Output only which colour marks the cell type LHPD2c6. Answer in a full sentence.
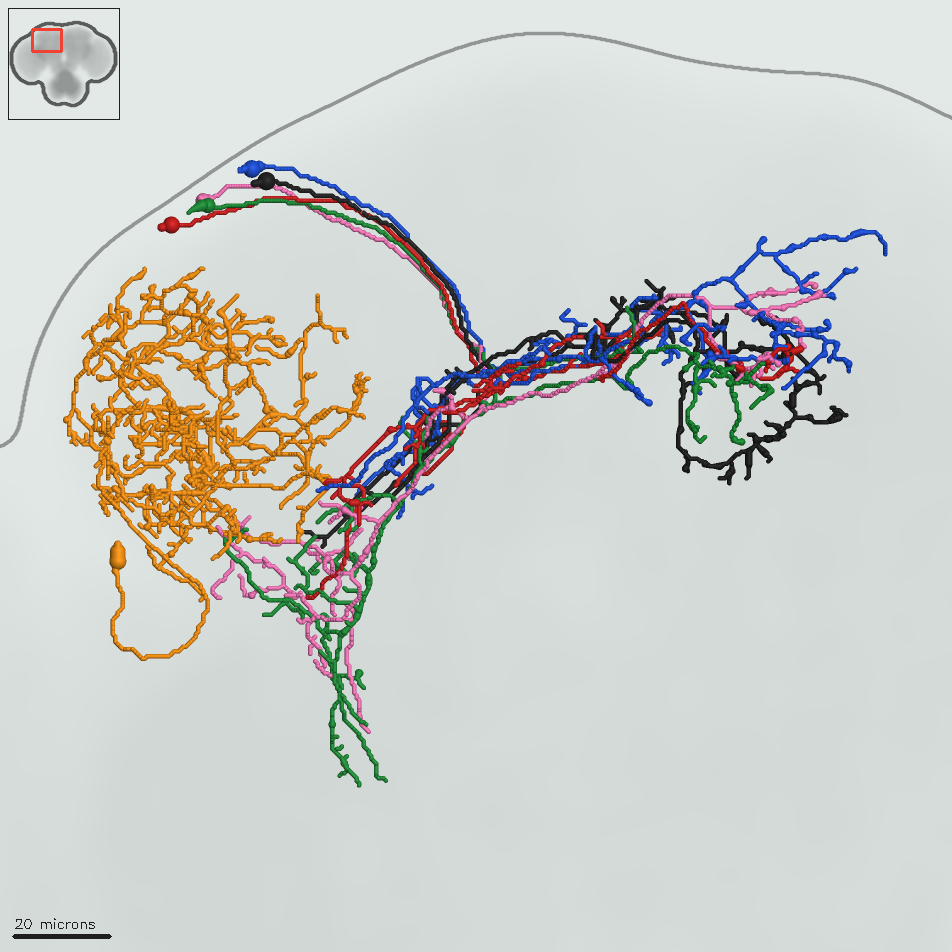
The colour is pink.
